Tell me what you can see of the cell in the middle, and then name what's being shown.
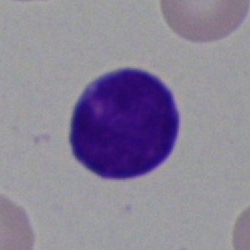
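This cell has a round outline, and its edge is smooth, with no projections. The nucleus occupies nearly the entire cell. No granules are visible within it. It is a blast.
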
